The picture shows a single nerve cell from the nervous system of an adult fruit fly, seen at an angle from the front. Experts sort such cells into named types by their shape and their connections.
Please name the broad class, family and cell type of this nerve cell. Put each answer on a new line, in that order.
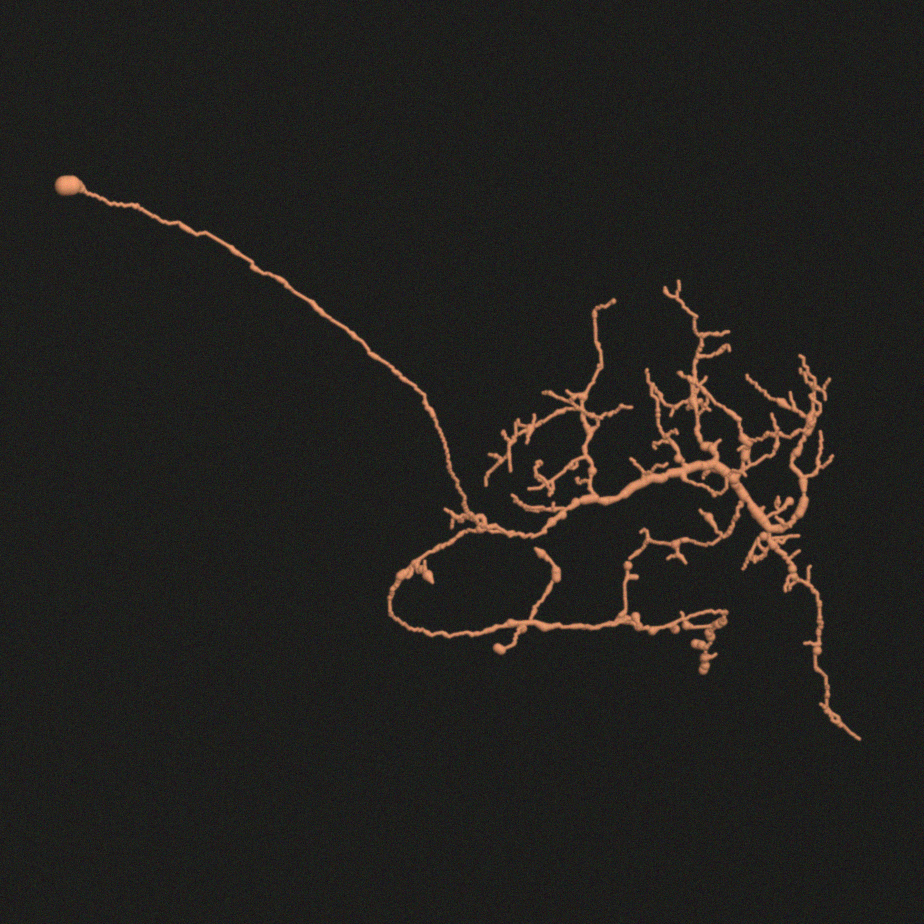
central-brain intrinsic neuron
hemilineage AOTUv1_ventral
PS034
